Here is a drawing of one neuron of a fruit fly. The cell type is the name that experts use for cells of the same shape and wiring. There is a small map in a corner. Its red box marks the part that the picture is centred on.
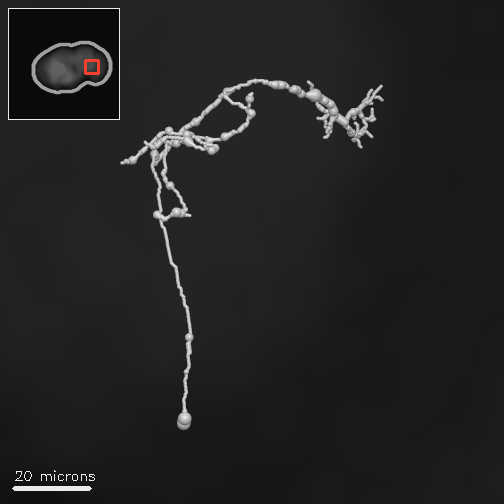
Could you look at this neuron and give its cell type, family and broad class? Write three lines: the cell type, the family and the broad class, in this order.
LC12
LC
visual projection neuron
